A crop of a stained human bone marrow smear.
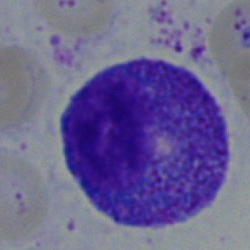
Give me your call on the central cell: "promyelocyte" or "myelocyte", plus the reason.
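This one is a promyelocyte.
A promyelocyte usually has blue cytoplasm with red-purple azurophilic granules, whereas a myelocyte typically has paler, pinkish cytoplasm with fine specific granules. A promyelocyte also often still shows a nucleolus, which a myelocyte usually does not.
In this cell, a small pale area lies just right of the centre, and the surface has no projections. The clusters of small purple particles above it do not touch the cell.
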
